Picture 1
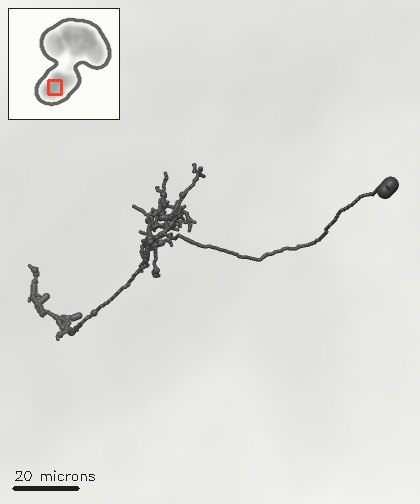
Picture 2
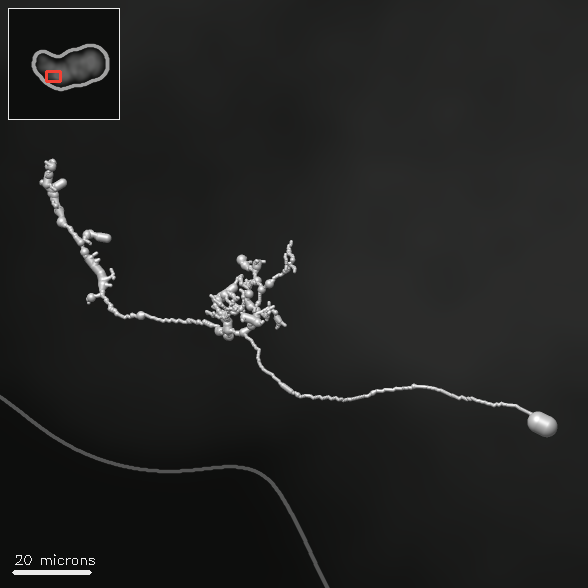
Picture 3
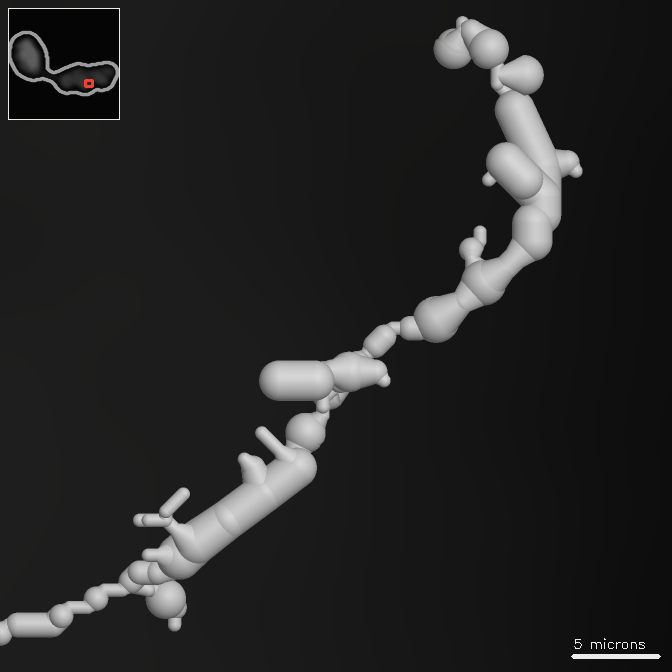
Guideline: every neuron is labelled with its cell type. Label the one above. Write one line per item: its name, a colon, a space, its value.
cell type: IN14A085_b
